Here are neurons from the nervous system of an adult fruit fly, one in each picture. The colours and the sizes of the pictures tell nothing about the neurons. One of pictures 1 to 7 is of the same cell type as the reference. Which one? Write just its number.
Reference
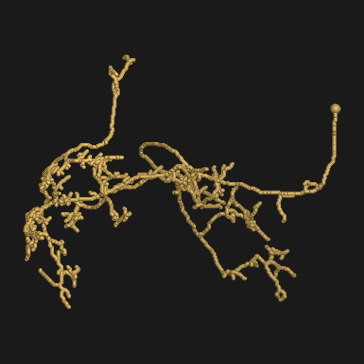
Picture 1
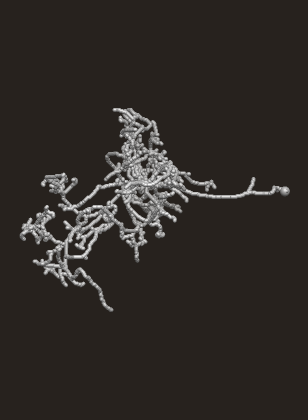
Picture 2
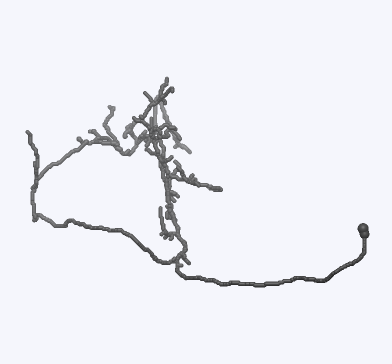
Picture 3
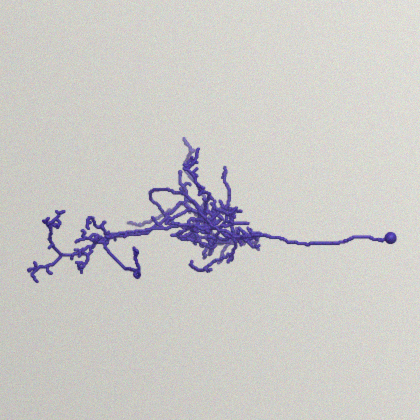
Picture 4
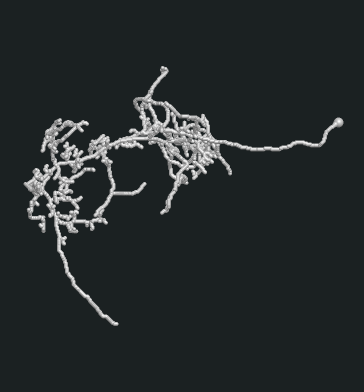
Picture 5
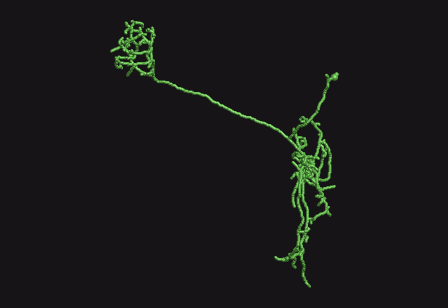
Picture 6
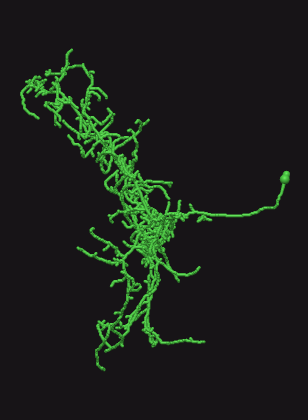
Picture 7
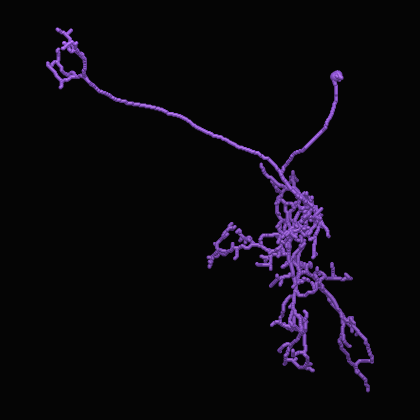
4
